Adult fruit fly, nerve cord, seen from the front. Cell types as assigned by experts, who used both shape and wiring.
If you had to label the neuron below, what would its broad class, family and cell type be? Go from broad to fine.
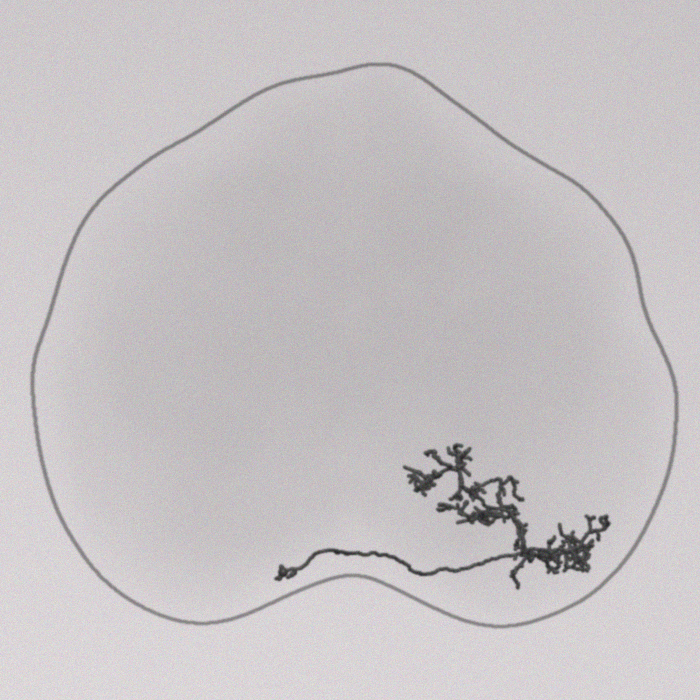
nerve-cord intrinsic neuron; hemilineage 13B; IN13B071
